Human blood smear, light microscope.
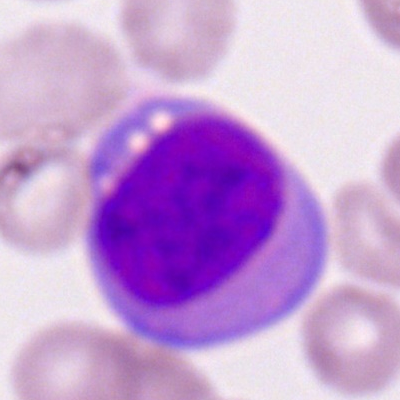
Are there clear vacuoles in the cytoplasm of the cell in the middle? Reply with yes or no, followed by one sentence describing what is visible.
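Yes. Three small clear vacuoles lie in a row along the upper-left edge of the nucleus.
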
